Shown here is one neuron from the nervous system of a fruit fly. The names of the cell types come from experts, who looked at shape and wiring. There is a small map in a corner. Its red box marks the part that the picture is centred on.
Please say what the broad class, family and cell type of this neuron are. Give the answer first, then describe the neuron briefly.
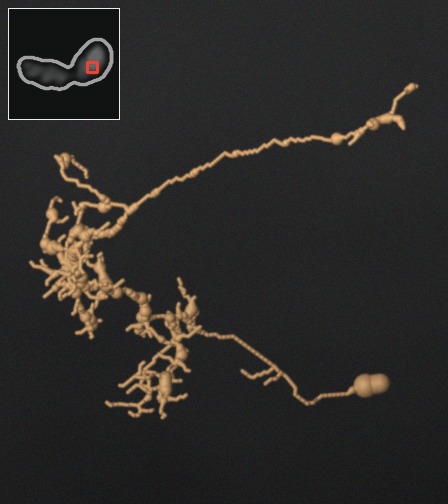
Its broad class is optic-lobe intrinsic neuron. The family is TmY. It is of cell type TmY18. The cell body is at the lower right of the picture. The picture shows dozens of branch ends.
